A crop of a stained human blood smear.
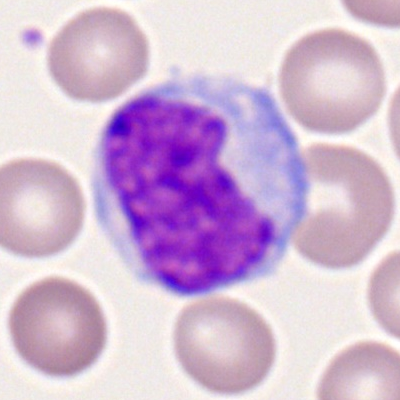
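Monocyte in a stained human blood smear, the cell in the middle. Its outline is roughly round, and most of its pale blue-grey cytoplasm sits to the right of the nucleus. In this monocyte the chromatin is purple and coarsely patchy.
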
